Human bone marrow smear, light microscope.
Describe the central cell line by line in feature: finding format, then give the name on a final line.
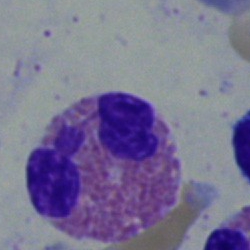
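Nucleus: split into two separate lobes
Lobe position: one at the left edge of the cell, the other at the top
Chromatin: dense, staining dark purple
Cytoplasm: packed with coarse pinkish-red granules
Name: eosinophil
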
